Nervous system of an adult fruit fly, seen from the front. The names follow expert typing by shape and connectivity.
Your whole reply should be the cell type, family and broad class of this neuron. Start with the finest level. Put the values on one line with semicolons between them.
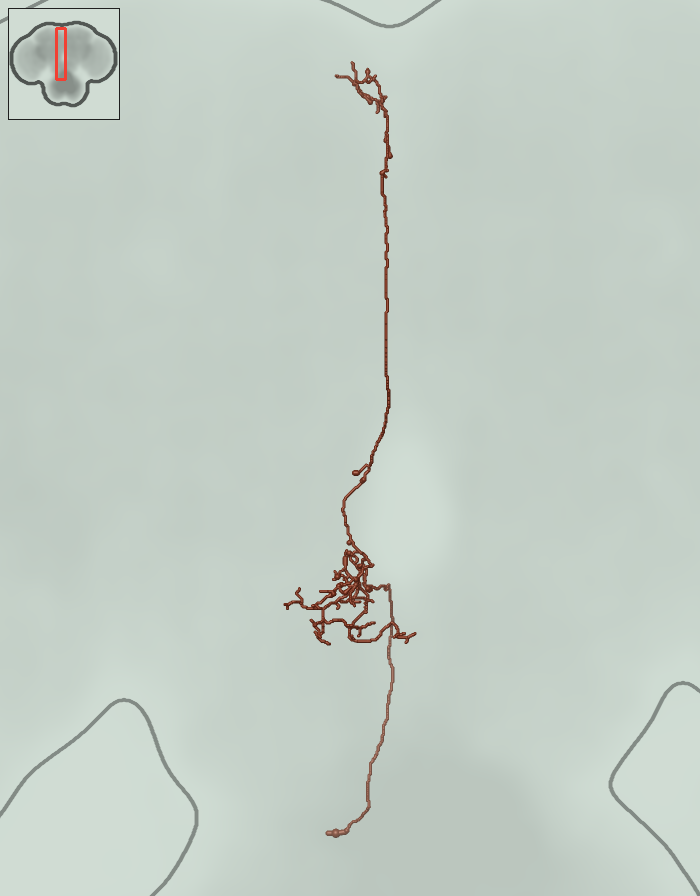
PRW037; hemilineage LB5; central-brain intrinsic neuron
